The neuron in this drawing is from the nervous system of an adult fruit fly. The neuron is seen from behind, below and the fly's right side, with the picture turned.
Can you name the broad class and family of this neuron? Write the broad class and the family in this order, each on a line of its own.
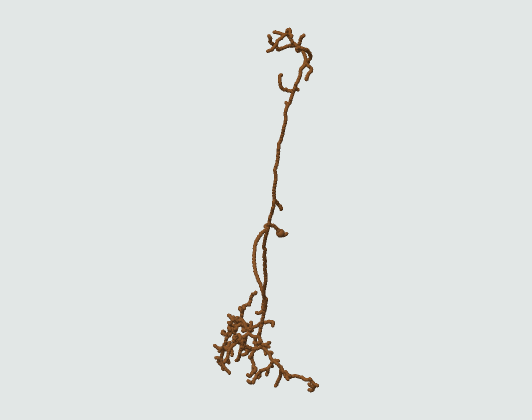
nerve-cord intrinsic neuron
hemilineage 11A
